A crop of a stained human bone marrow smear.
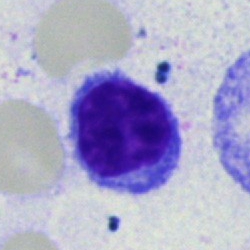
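Lymphocyte in a stained human bone marrow smear. Its nucleus lies off-centre, leaving the cytoplasm widest at the lower right. That cytoplasm is only a scant rim of deep blue. It contains neither granules nor vacuoles.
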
